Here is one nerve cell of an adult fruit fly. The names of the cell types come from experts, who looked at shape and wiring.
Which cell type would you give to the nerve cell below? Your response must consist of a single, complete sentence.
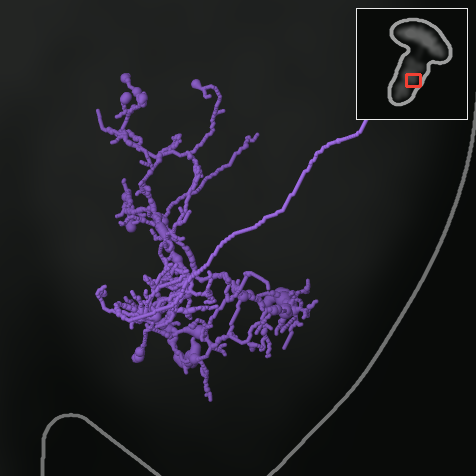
The cell type to which this nerve cell belongs is IN19A079.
